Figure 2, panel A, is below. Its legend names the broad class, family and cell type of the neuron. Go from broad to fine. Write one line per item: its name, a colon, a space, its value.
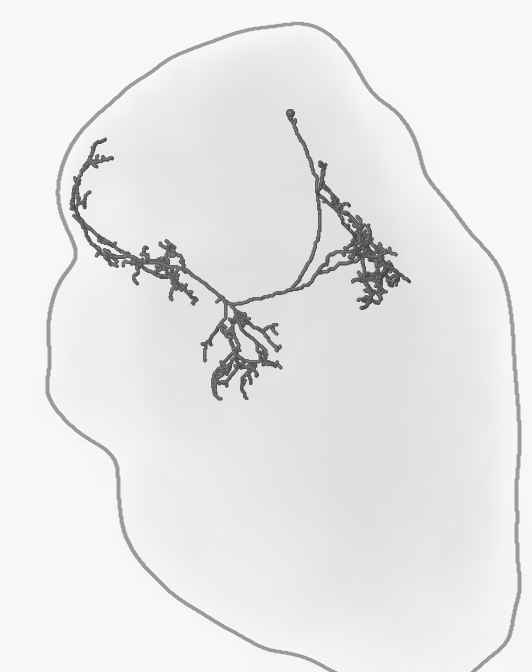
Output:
broad class: central-brain intrinsic neuron
family: hemilineage DM1_antero_dorsal
cell type: IB024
